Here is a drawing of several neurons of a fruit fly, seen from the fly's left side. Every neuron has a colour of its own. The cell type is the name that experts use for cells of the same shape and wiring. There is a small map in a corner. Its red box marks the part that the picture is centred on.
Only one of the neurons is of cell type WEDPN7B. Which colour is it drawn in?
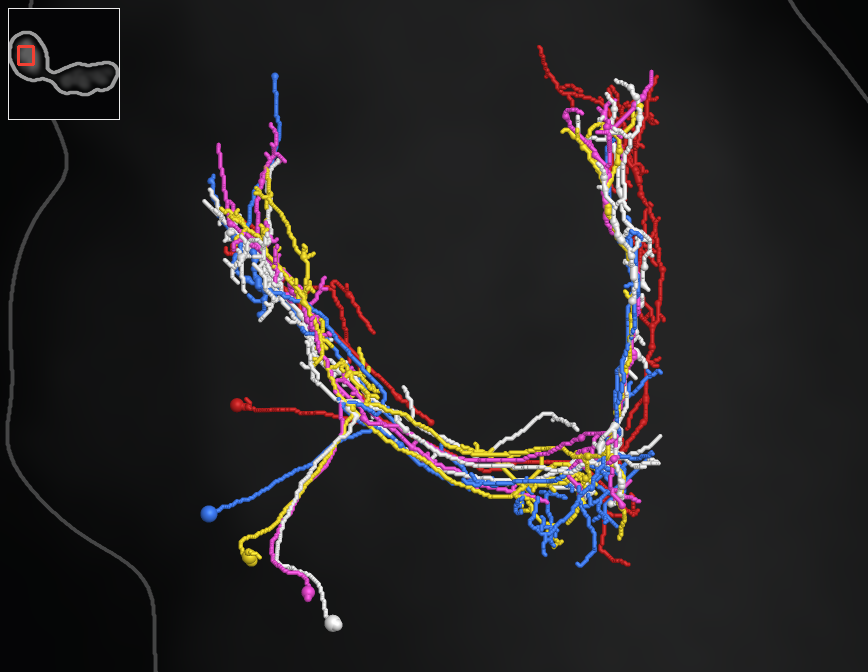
blue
